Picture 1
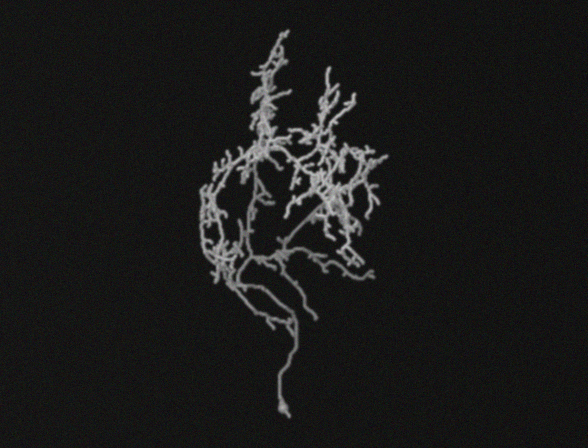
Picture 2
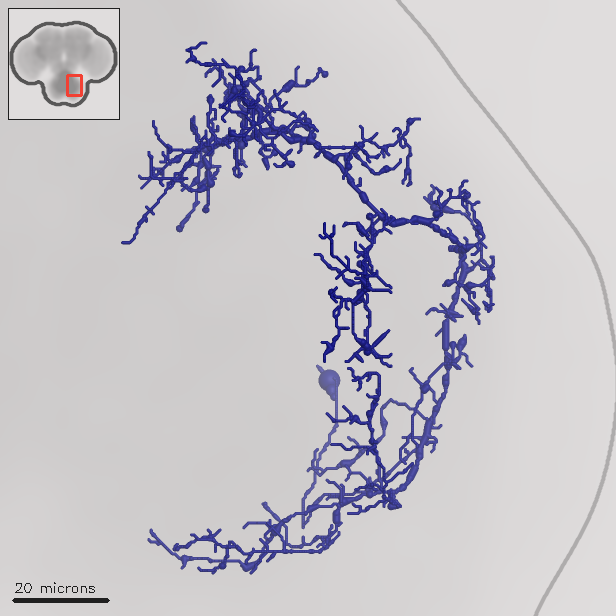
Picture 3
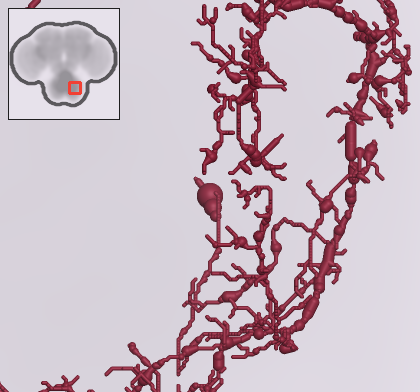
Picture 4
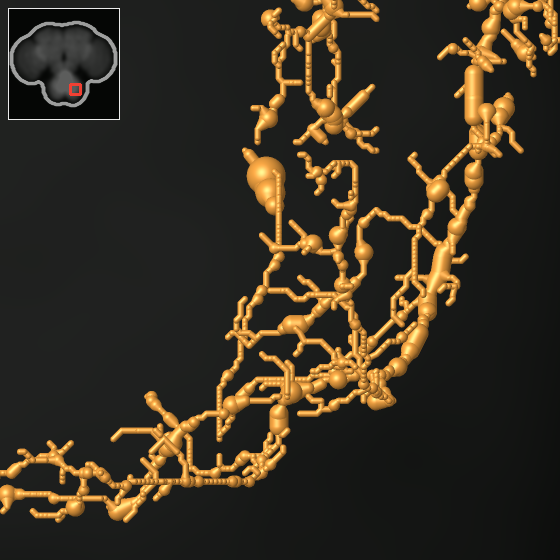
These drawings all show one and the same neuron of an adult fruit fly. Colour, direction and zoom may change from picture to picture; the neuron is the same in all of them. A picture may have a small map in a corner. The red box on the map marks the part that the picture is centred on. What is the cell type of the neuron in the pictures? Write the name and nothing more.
IN13A038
